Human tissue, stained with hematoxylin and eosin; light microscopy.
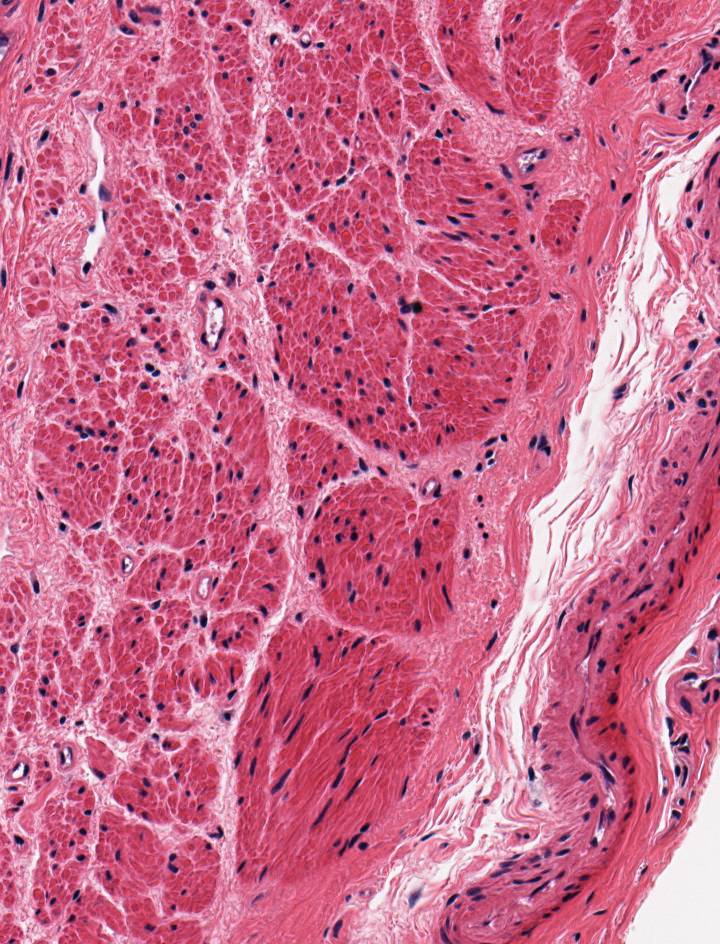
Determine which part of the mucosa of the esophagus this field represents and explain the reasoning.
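It's smooth muscle for the most part, grouped into bundles with paler connective tissue septa between them. Look at the bundle in the lower centre: it's cut lengthwise, so you see elongated fibres running in parallel. Each cell has a single dark, elongated, central nucleus, and the cytoplasm is evenly pink with no cross-striations.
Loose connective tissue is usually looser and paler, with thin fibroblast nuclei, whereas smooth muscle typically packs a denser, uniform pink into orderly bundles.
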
